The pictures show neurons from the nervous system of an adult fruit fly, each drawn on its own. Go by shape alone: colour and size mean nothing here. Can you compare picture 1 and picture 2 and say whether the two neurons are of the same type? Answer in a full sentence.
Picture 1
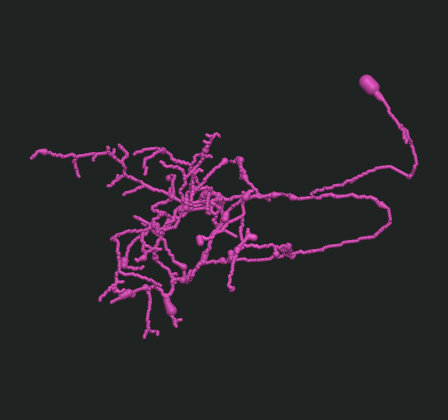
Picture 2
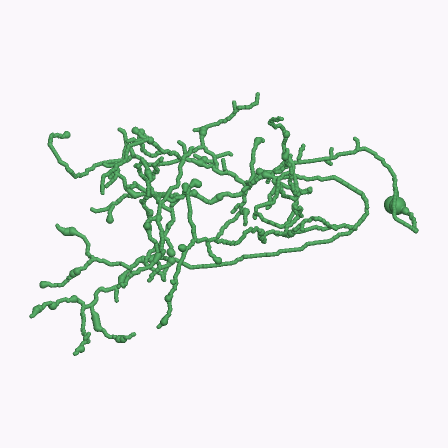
They are of the same cell type.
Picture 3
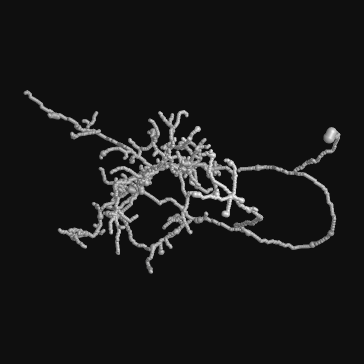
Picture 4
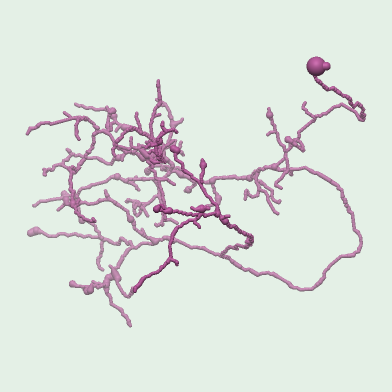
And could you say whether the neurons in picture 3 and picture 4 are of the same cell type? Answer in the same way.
They are of the same cell type.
